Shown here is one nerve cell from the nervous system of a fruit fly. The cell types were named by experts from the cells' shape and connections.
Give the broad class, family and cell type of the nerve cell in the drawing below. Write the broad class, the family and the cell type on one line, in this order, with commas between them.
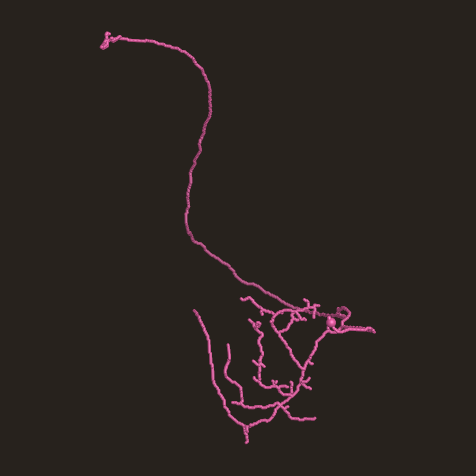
visual projection neuron, MeTu, MeTu4d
